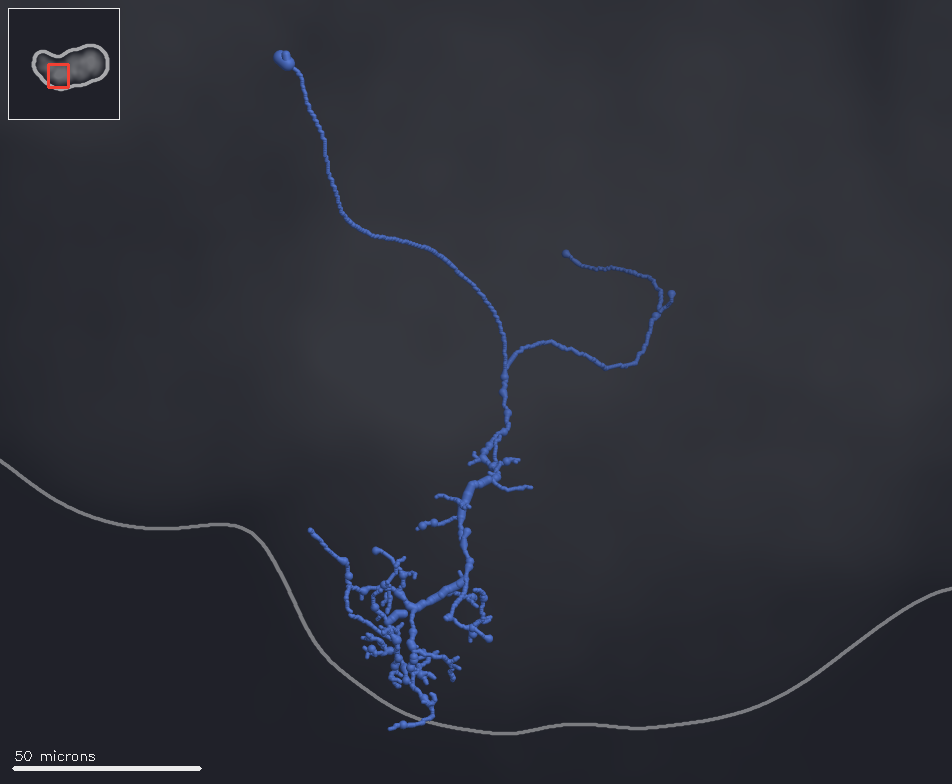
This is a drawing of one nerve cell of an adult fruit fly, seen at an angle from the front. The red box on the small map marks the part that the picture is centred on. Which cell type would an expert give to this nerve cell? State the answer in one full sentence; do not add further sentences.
This nerve cell falls under the cell type IN23B074.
